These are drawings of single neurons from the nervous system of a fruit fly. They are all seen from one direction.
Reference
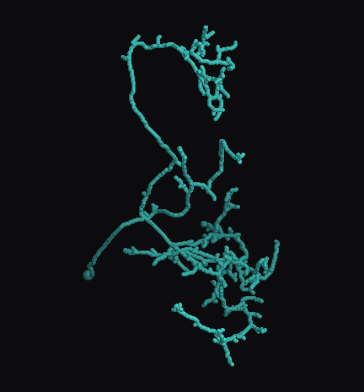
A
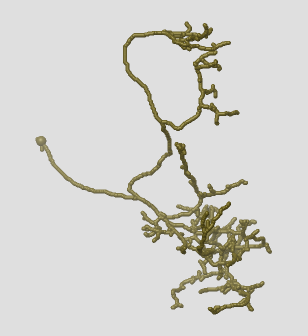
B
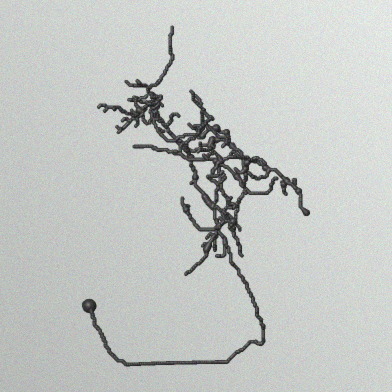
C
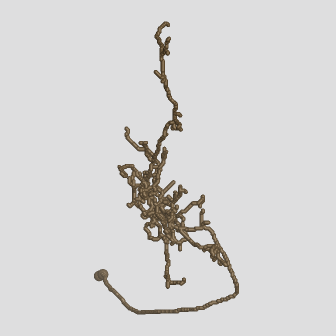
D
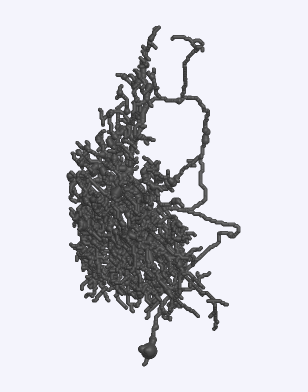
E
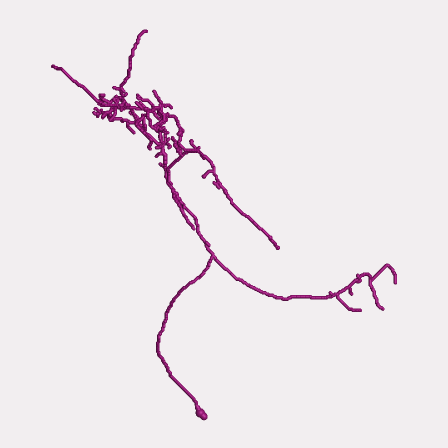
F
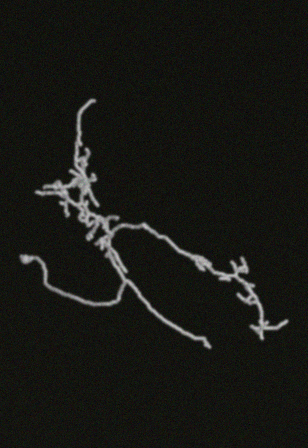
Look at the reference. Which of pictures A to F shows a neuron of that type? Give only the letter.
A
